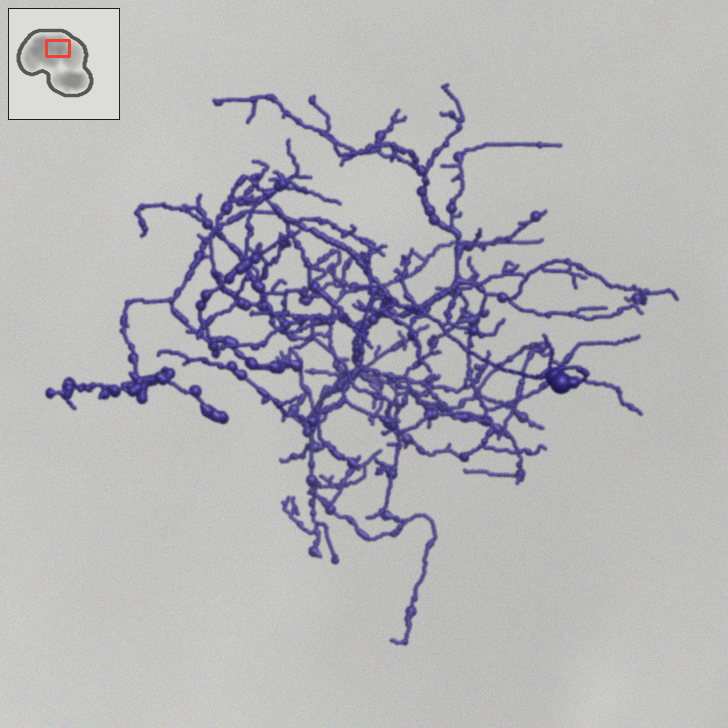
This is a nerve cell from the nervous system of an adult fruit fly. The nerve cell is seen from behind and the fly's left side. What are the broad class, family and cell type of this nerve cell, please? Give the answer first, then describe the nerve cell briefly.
It is a central-brain intrinsic neuron. The family is hemilineage DL1_ventral. It is of cell type CL266_a1. The cell body can be seen on the right of the picture. More than a hundred branch ends can be seen.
